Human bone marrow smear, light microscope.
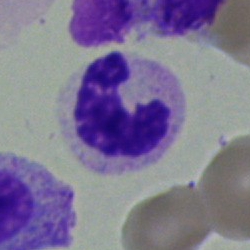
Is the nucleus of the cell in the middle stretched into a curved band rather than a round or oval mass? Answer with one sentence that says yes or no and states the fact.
Yes, it is a curved, lobeless band that the nucleus of this cell forms.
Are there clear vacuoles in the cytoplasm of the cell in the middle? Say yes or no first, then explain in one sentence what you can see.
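No. No vacuoles are seen in the cytoplasm.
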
